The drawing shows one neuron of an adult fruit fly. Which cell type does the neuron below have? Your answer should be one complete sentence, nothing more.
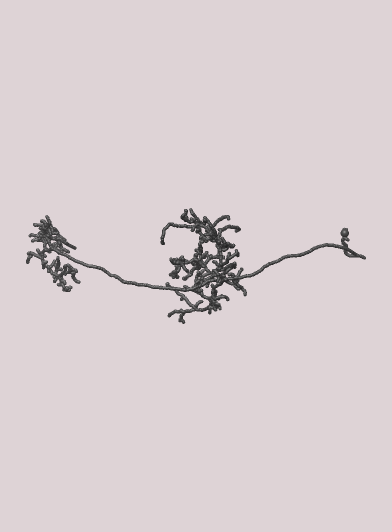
The cell type for the neuron is PS303.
